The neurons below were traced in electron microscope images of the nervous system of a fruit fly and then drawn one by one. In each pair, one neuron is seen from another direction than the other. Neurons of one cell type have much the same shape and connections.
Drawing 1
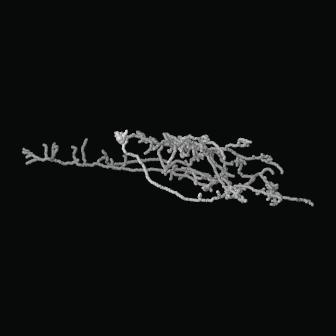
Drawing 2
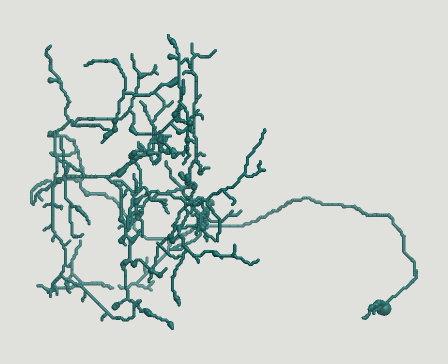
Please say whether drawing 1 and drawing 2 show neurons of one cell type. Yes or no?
yes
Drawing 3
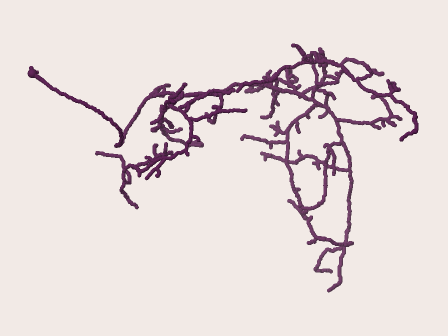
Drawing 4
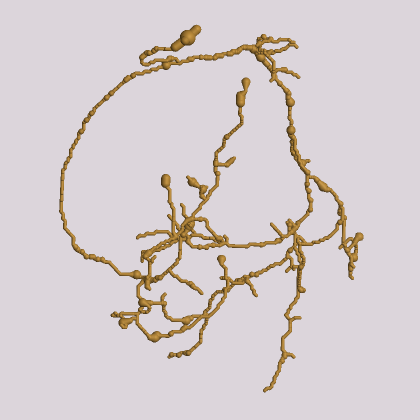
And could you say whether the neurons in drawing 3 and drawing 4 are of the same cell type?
no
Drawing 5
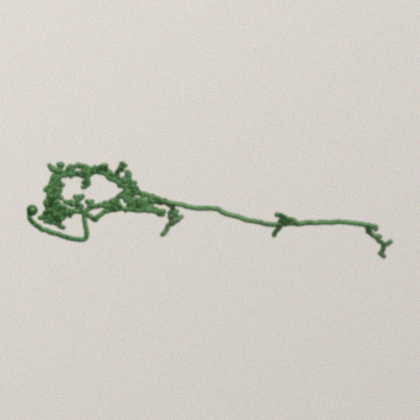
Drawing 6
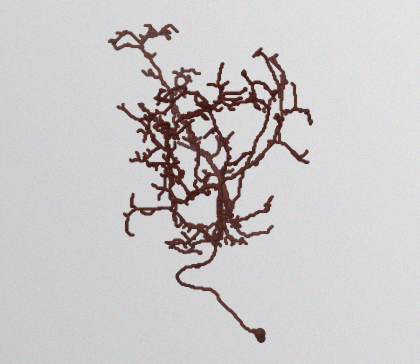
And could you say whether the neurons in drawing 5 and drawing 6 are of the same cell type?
no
